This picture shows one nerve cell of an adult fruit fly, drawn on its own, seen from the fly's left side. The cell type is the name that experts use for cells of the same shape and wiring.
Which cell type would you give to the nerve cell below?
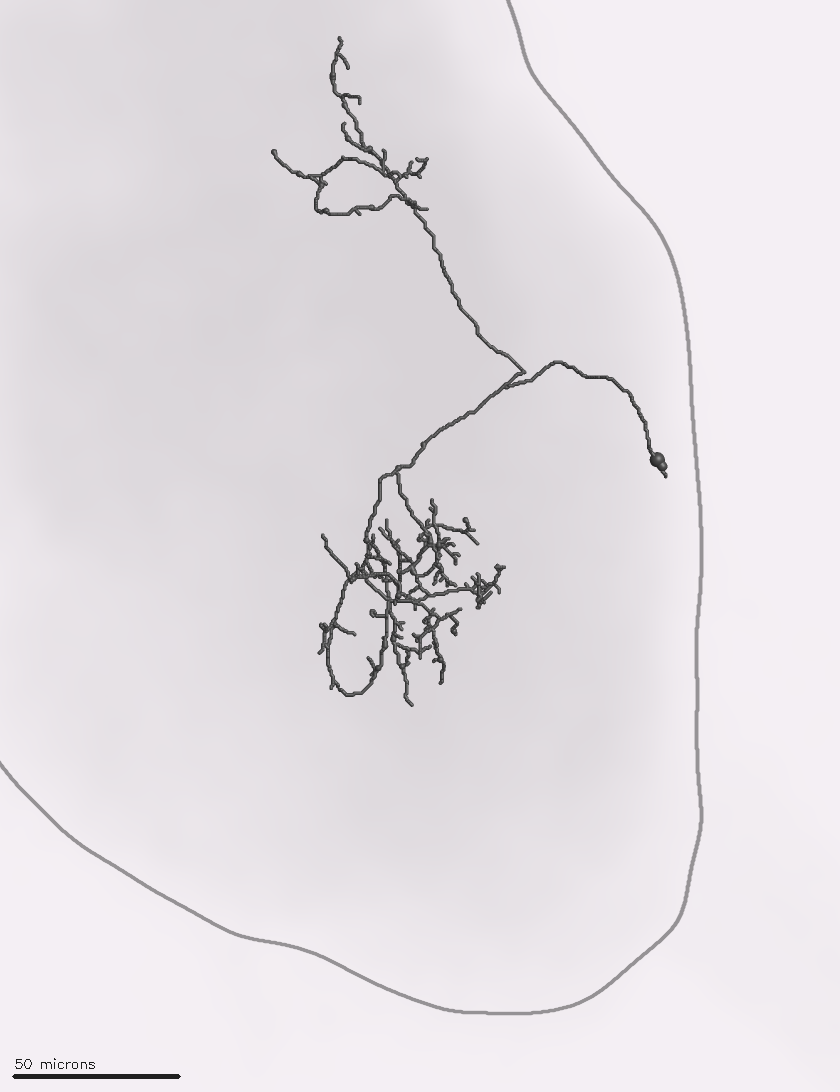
LC40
